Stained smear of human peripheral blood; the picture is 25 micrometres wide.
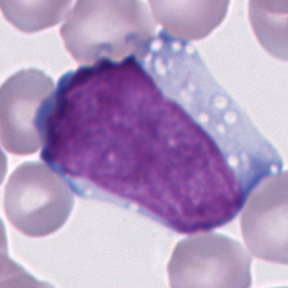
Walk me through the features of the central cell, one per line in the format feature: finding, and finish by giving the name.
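Nucleus: about 20 by 13 micrometres
Chromatin: finely stippled, evenly spread, no coarse dark clumps
Cytoplasm position: mostly a broad band on the right of the nucleus
Cytoplasm colour: pale blue, deepening to stronger blue at the outer edge
Vacuoles: several, small, round and clear, scattered in the right-hand cytoplasm
Name: myeloblast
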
